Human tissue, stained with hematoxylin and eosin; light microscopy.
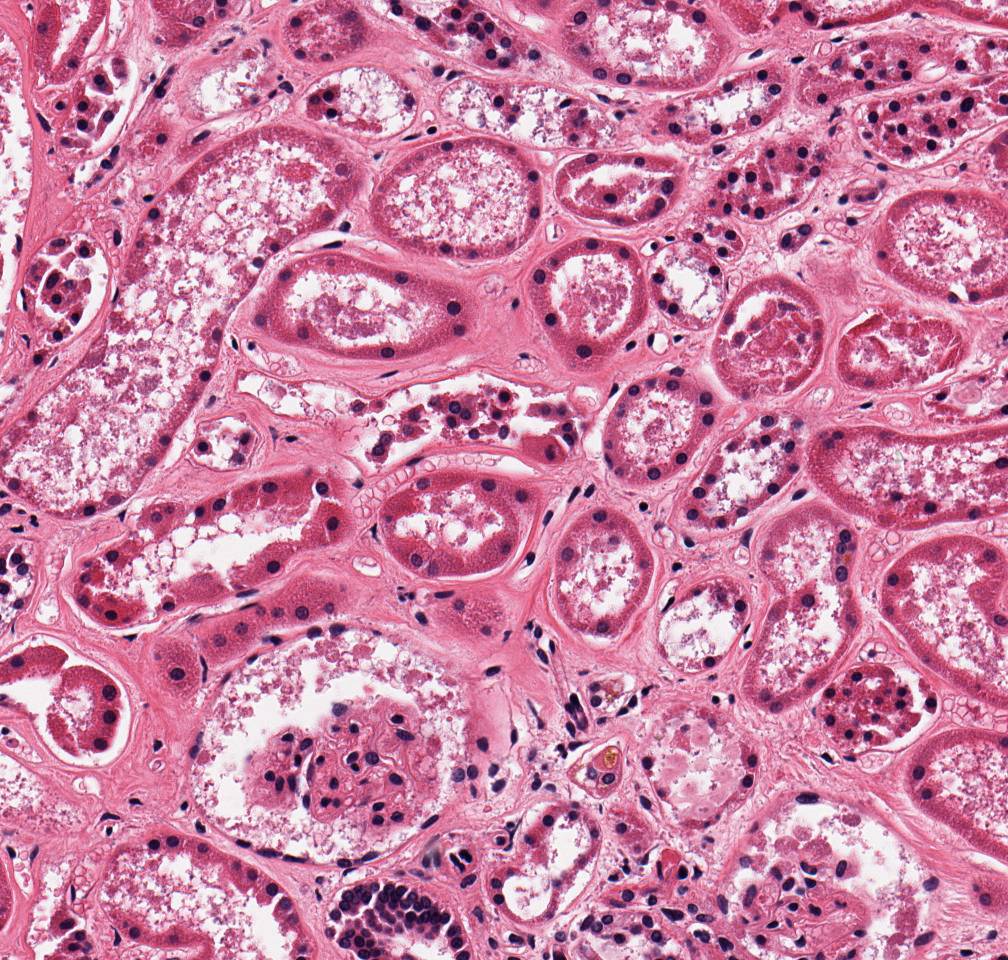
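Renal cortex. Round and oval tubules pack the field, parted by narrow stroma. One layer of cuboidal to low columnar cells, with round dark nuclei and pink granular cytoplasm, lines them. Lower left-centre, a round unit holds closely packed nuclei within a space lined by flattened cells.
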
